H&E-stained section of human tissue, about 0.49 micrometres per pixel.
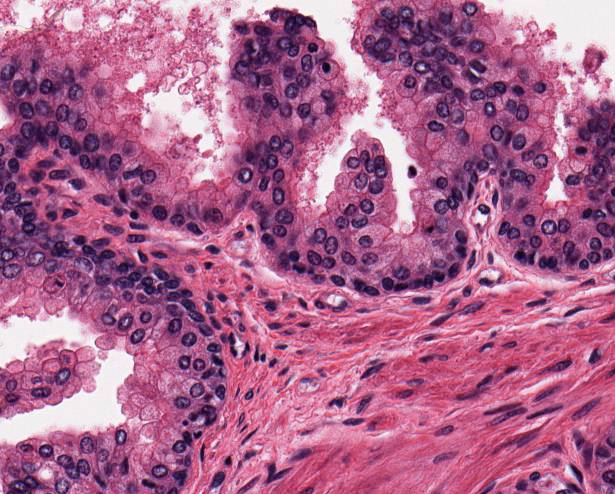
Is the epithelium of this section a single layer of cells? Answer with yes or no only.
No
